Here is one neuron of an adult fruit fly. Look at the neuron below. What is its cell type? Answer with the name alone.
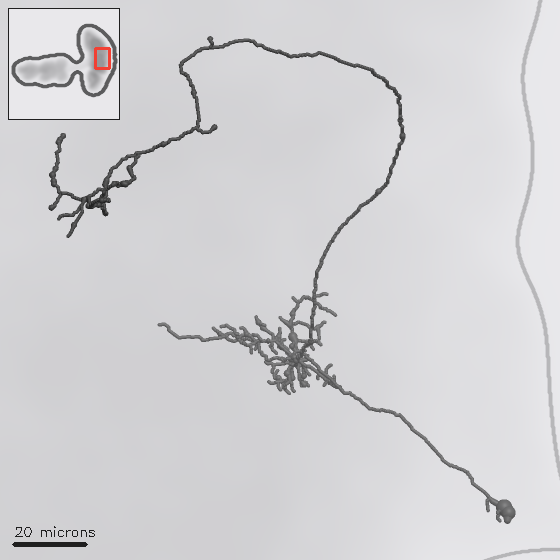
PRW009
